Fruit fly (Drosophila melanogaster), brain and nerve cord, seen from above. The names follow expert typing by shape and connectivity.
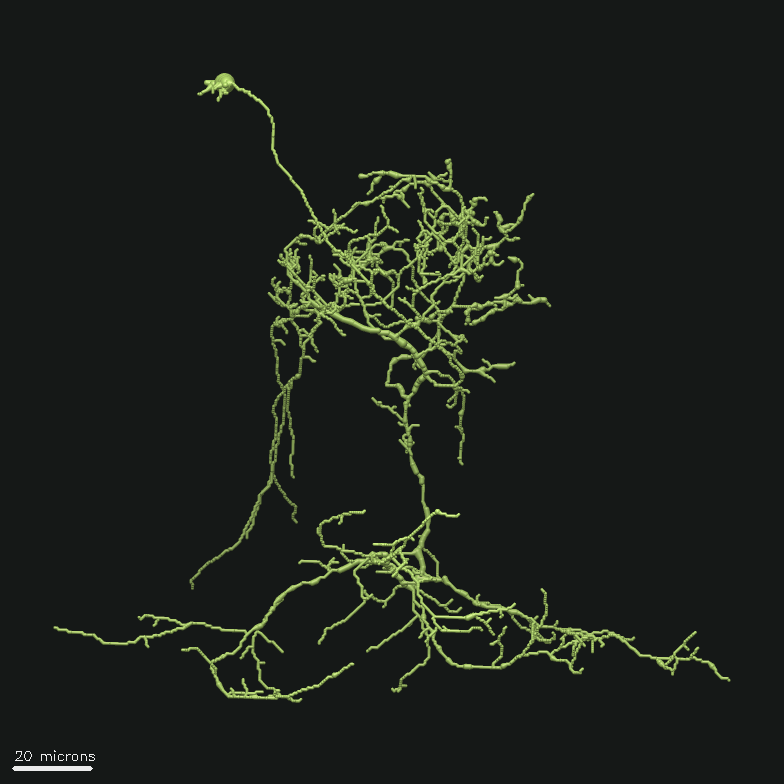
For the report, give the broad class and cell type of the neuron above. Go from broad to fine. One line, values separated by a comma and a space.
central-brain intrinsic neuron, LAL009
